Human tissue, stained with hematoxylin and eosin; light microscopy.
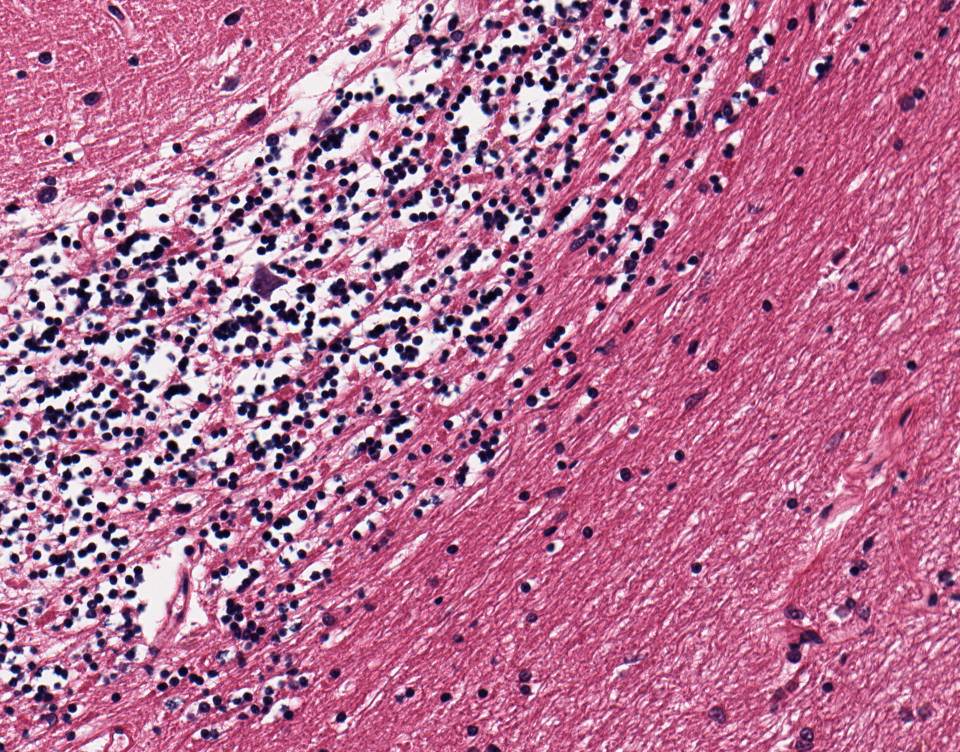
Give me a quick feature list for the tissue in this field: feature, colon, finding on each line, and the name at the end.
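Layout: broad band crowded with small dark nuclei, running diagonally across the left and upper field
Nuclei: small, round, darkly stained, scant visible cytoplasm
Remainder: pink fibrillar tissue with sparse scattered nuclei, at right and lower right
Epithelium and glands: absent throughout
Tissue: cerebellum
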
